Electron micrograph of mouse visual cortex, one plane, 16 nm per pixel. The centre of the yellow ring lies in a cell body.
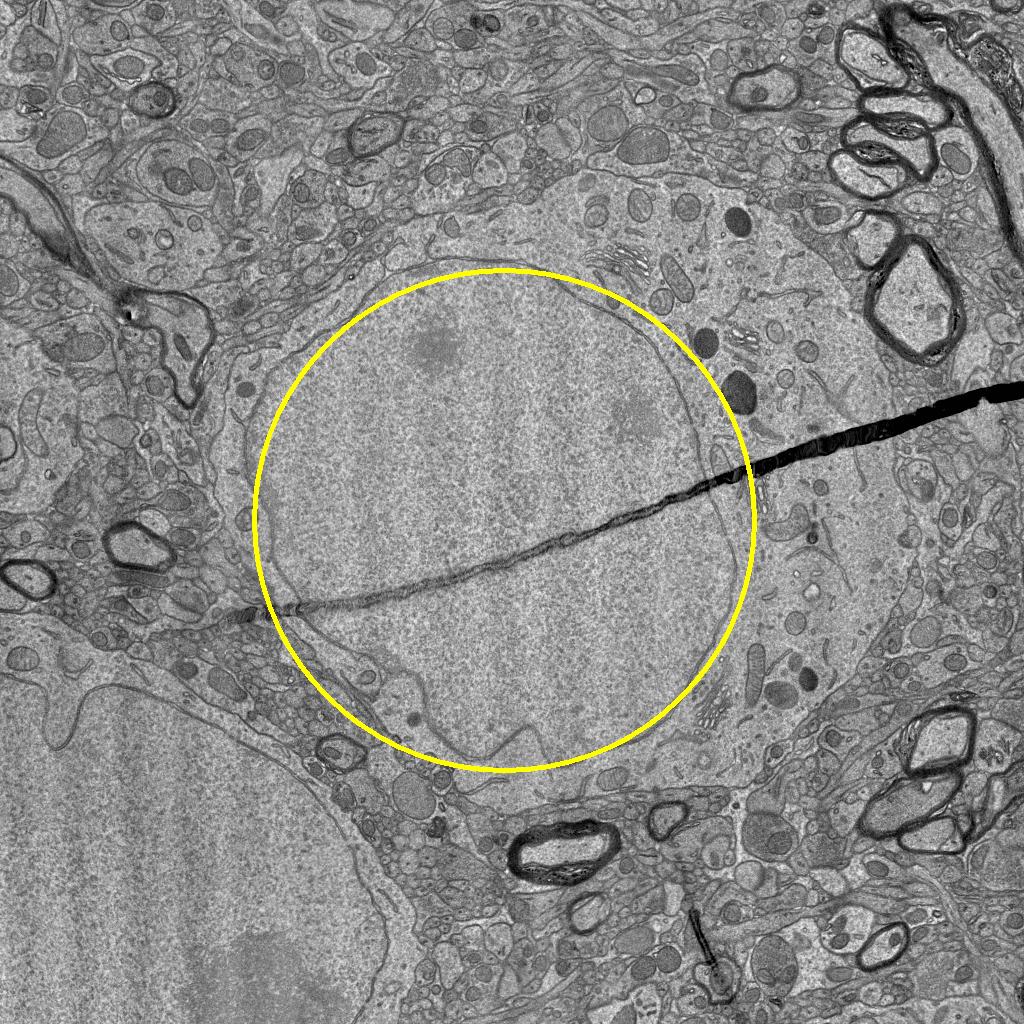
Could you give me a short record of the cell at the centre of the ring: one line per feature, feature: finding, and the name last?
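Nucleus: large, roundish, filling most of the ring
Chromatin: pale and finely dispersed, no thick dark band along the envelope
Golgi: stacked membranes in the cytoplasm, upper right of the nucleus
Dark bodies: a few, round, on the right side of the cell
Name: excitatory neuron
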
